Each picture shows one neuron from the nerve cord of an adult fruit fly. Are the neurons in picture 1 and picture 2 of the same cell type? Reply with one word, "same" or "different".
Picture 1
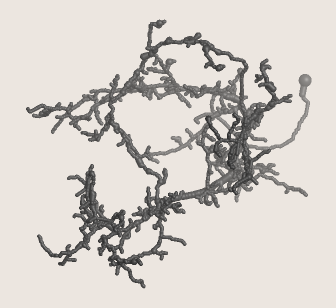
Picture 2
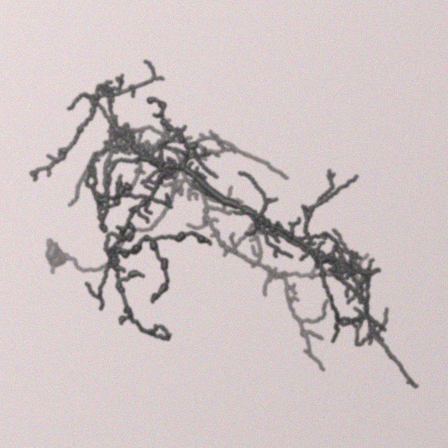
different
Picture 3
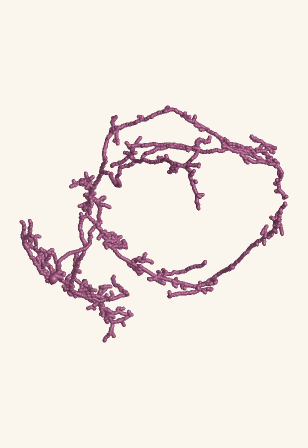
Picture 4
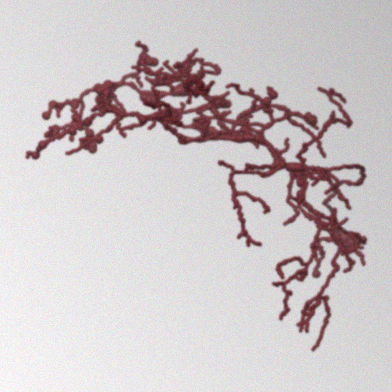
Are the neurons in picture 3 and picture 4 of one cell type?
different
